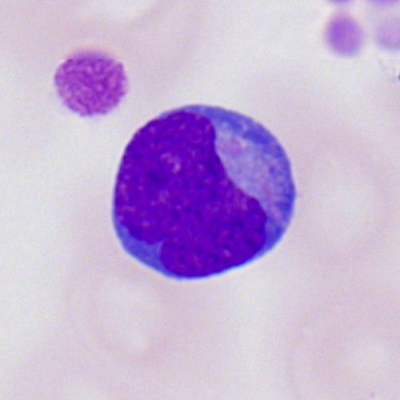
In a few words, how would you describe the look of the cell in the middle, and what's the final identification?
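The cell in the middle has a round, smooth outline, and its nucleus fills most of the cell. A paler zone of cytoplasm lies within the nuclear indentation. No vacuoles are seen in the cytoplasm. This cell is a myeloblast.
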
